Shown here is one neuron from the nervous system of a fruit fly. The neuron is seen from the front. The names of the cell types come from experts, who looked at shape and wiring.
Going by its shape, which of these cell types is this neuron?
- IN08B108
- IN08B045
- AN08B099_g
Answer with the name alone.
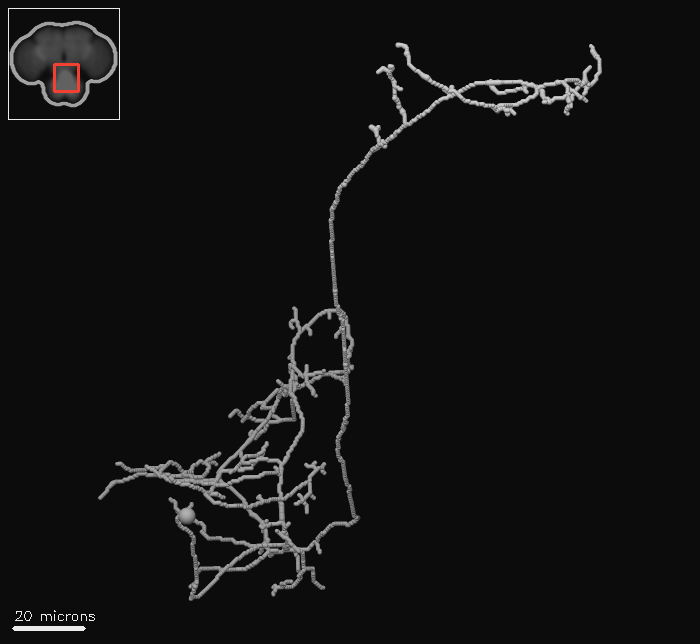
AN08B099_g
